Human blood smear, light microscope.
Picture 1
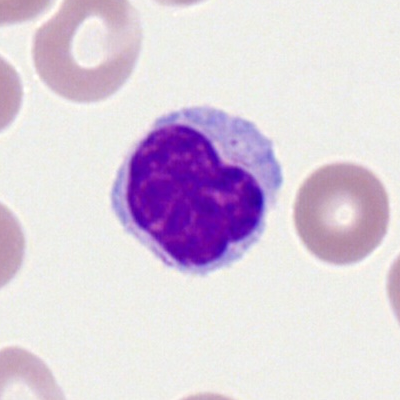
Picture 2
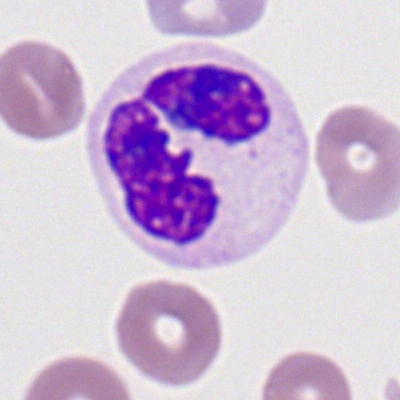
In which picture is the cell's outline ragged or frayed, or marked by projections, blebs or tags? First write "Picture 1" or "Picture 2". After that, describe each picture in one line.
Picture 1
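Picture 1: The cell outline is roughly round with a slightly ragged edge.
Picture 2: The cell outline is round and smooth.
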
